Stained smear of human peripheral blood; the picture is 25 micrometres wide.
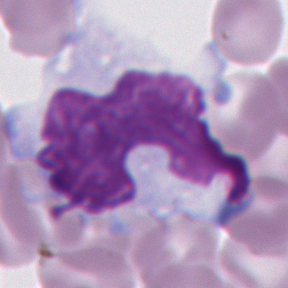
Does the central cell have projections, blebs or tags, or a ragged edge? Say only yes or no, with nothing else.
Yes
